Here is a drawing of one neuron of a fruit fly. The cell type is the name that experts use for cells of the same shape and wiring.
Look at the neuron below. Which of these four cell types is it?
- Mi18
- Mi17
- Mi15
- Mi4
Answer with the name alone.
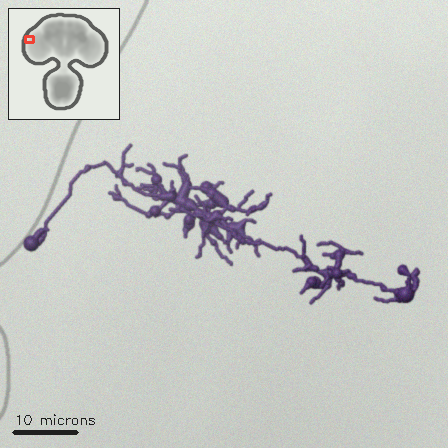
Mi4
